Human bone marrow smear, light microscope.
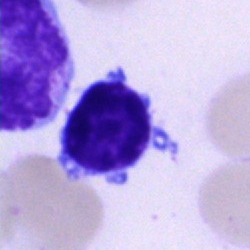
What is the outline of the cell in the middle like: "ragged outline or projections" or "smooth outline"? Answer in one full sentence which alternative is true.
This cell has a rough outline rather than a smooth one.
